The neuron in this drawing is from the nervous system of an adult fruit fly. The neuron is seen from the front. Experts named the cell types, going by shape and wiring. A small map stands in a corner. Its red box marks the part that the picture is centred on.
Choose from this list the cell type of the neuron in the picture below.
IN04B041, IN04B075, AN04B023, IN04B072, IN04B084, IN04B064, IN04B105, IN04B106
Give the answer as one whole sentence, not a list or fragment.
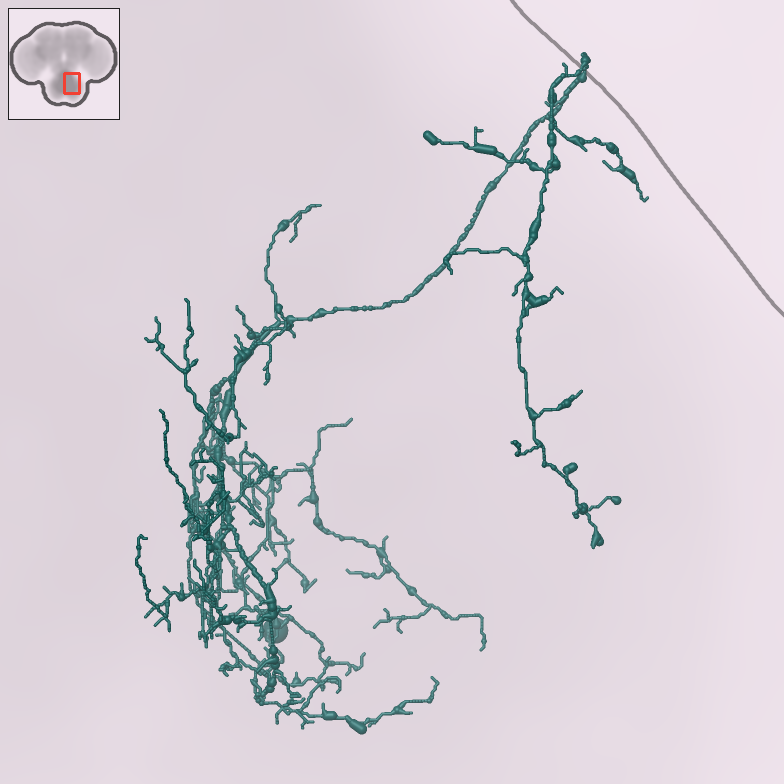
Among cell types, the one for this neuron is IN04B064.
